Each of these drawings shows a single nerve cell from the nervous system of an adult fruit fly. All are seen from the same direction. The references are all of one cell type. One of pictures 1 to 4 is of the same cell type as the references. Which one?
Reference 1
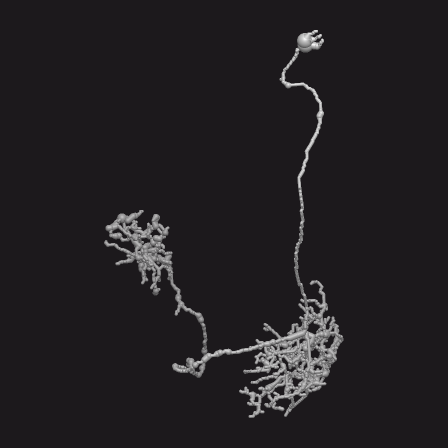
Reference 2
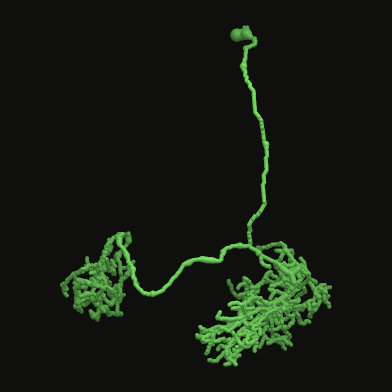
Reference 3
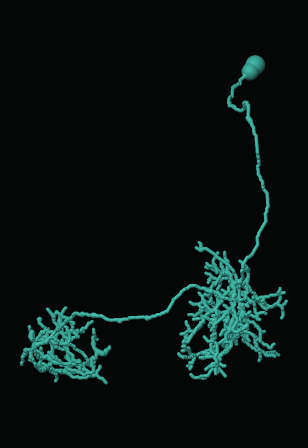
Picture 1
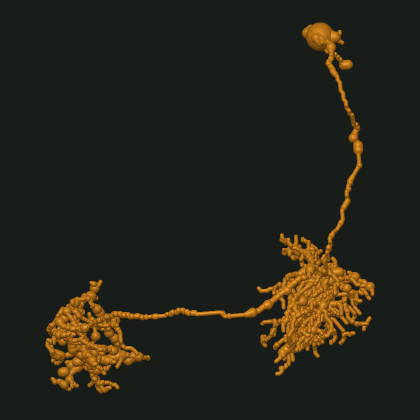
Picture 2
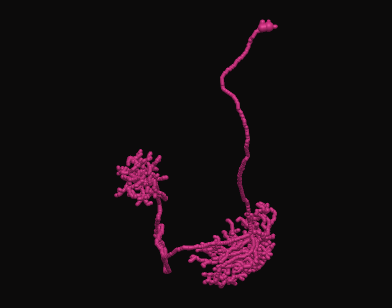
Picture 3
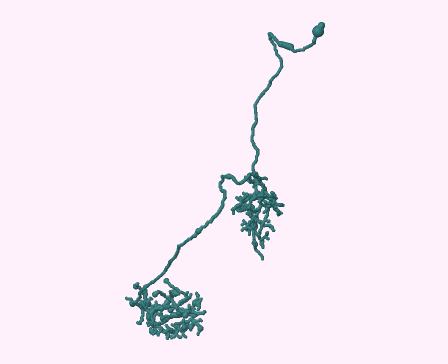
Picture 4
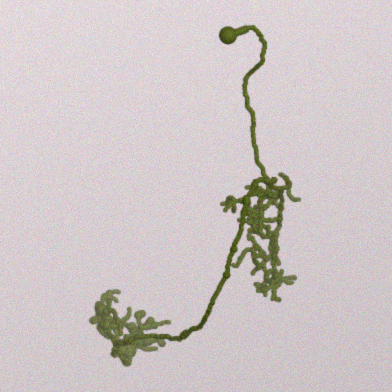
Picture 2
